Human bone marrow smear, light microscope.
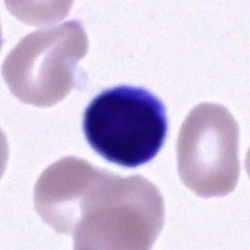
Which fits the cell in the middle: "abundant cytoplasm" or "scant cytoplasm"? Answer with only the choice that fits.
Scant cytoplasm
